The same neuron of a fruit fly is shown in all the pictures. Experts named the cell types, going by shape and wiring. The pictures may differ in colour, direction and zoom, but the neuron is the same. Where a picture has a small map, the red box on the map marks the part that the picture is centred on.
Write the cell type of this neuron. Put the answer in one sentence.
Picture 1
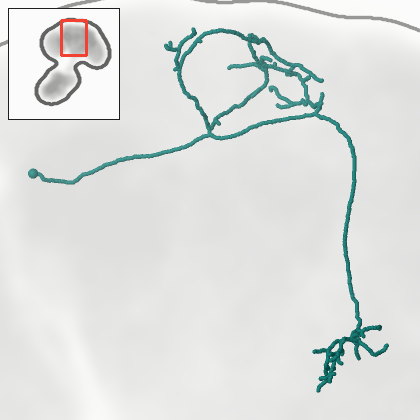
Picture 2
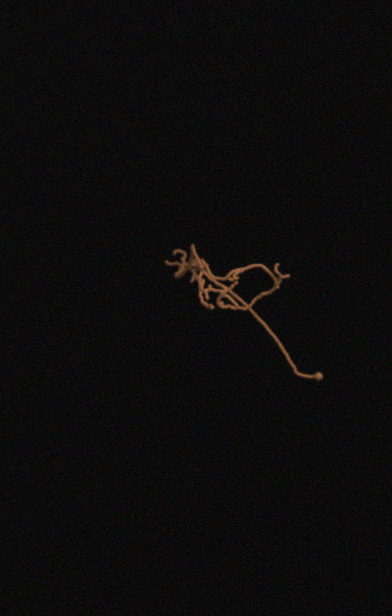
The cell type is CB4243.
